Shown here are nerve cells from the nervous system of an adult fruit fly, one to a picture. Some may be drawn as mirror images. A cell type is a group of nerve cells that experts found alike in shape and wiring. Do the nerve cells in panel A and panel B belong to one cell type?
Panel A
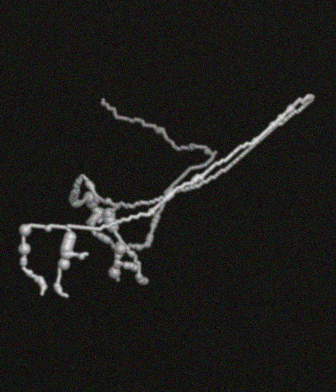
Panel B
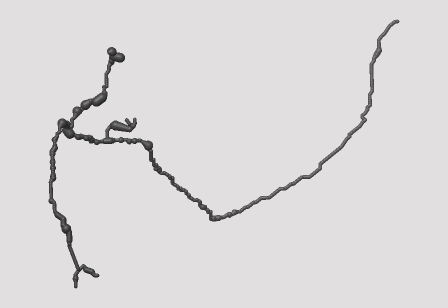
no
